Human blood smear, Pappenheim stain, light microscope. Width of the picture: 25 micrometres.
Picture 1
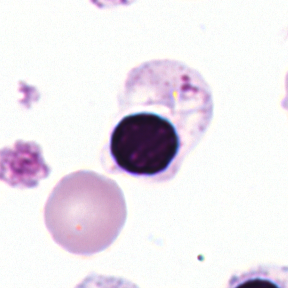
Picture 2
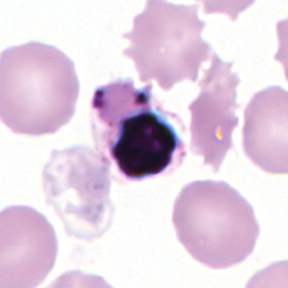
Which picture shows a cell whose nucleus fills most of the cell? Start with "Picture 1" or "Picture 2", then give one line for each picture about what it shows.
Picture 2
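In picture 1: The cytoplasm is abundant, covering a larger area than the nucleus.
In picture 2: The nucleus fills most of the cell and lies toward its lower right.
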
